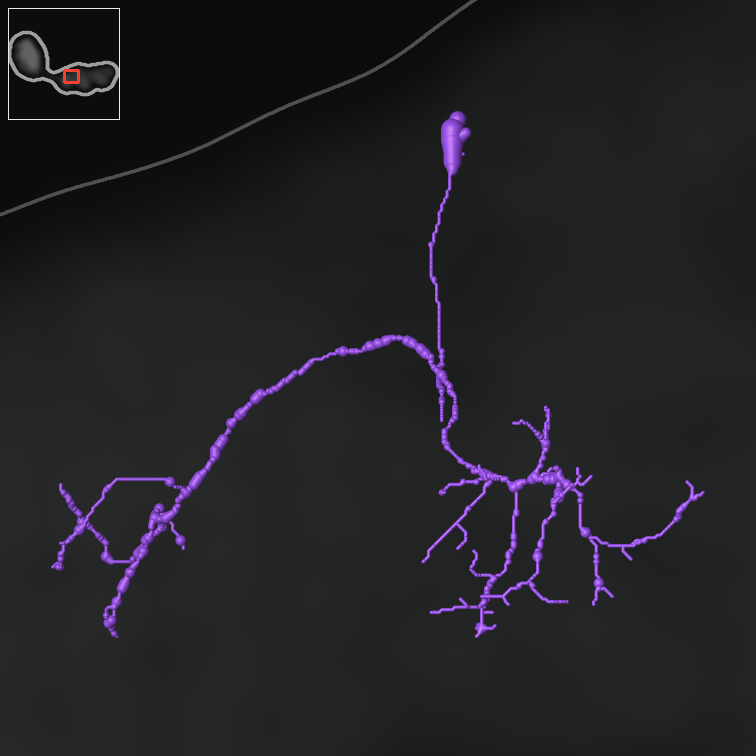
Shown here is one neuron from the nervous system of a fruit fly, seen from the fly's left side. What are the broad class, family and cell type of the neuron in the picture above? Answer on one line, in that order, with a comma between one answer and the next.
nerve-cord intrinsic neuron, hemilineage 11A, IN11A039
